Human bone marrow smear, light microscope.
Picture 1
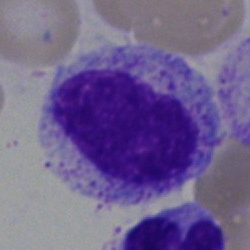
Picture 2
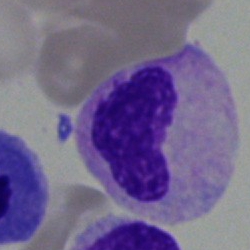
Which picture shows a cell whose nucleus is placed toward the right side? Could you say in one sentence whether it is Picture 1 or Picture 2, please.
The cell shown in picture 1 carries its nucleus toward the right.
